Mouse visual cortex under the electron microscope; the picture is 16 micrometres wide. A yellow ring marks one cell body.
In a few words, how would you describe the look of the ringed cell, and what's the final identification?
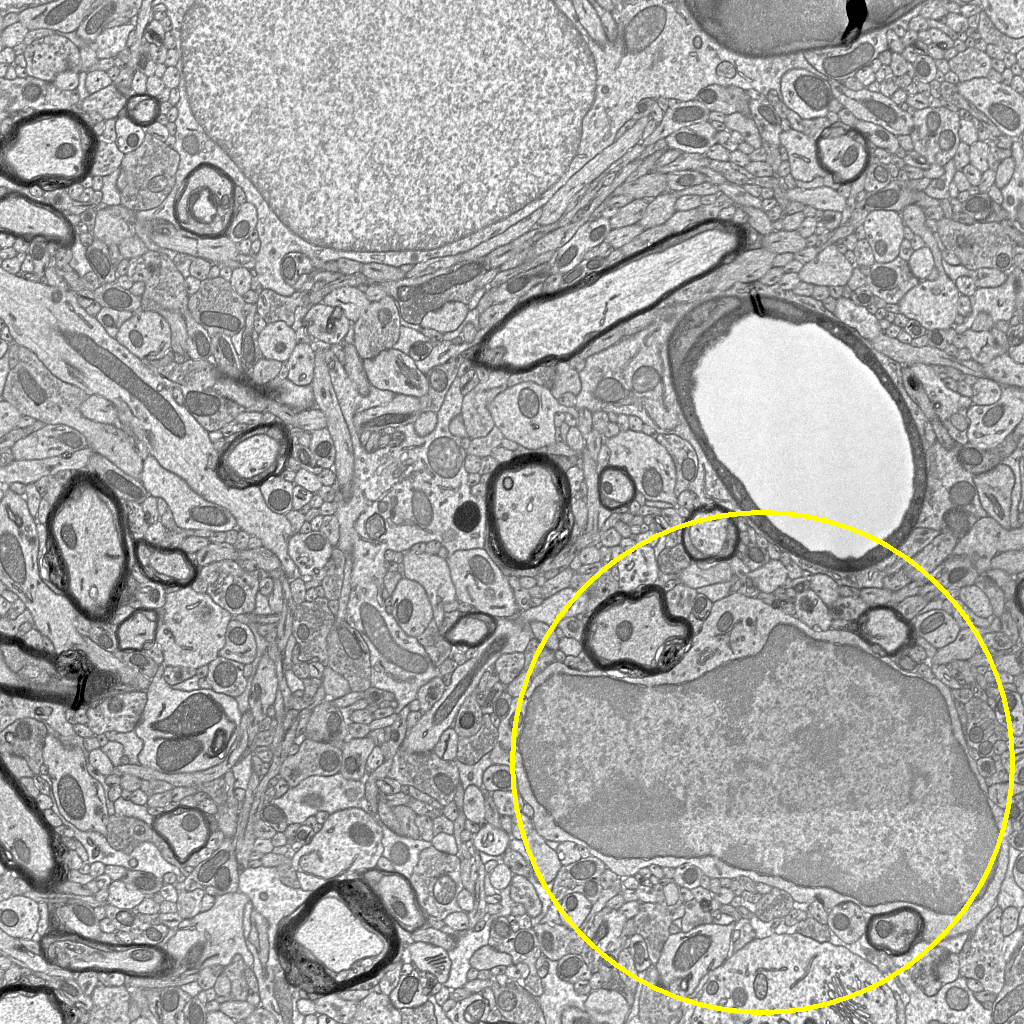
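Look first at the shape: the nucleus is elongated, its long axis running roughly from left to right, and you can follow its whole outline within the picture. Inside, the chromatin gathers into darker patches, some pressed against the envelope, with paler areas between them. Search as you like, you won't find a distinct nucleolus. You are looking at a microglial cell.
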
